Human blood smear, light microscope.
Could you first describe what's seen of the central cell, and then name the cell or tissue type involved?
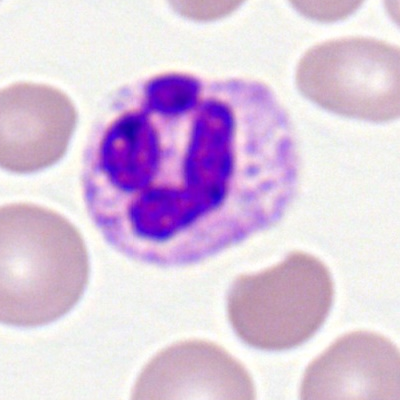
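Roughly round, the outline has a slightly uneven edge. About four separate lobes make up the nucleus, lying in a ring around a pale central area of the cell. Cytoplasm is plentiful and pale pinkish-lilac. It is a segmented neutrophil.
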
